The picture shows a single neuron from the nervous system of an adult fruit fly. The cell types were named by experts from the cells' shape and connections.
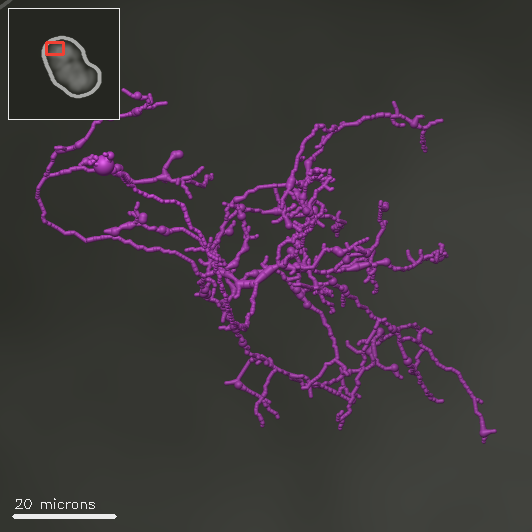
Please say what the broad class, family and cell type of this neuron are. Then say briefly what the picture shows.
It is a nerve-cord intrinsic neuron. The family is hemilineage 04B. Its cell type is IN04B105. From left to right in the picture it spans about 90 microns. The picture shows dozens of branch ends.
